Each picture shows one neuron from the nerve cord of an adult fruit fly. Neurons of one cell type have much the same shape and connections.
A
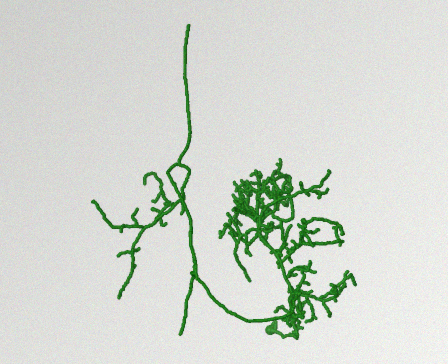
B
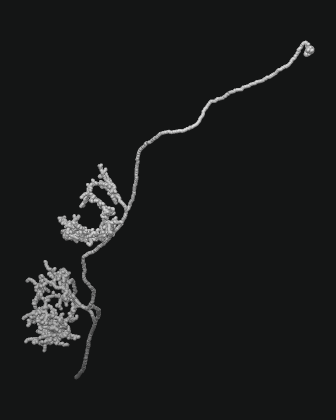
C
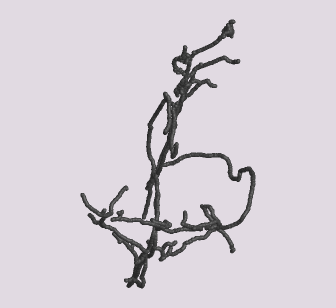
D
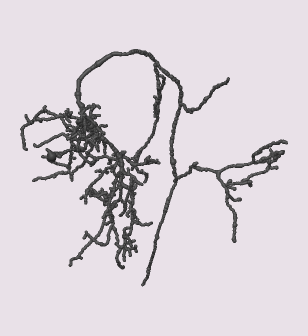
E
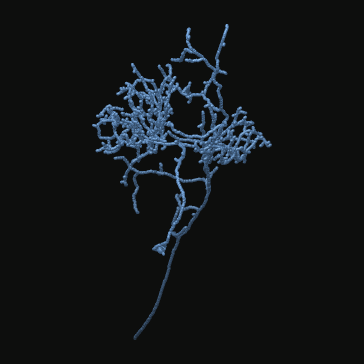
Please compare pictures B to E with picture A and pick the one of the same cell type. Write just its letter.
D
